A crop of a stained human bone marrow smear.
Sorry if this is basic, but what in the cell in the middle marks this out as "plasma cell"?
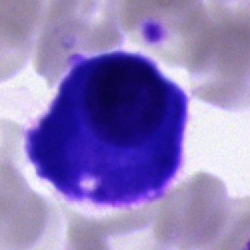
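Looking at this plasma cell, the first thing I notice is the cytoplasm: a deep, intense blue, nearly as dark as the nucleus.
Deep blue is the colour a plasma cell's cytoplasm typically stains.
Here, then, the colour fits the name. The cytoplasm spreads as a broad band below and to the sides of the nucleus. Near its lower left edge I can make out a small pale spot. I don't see any distinct granules in it.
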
